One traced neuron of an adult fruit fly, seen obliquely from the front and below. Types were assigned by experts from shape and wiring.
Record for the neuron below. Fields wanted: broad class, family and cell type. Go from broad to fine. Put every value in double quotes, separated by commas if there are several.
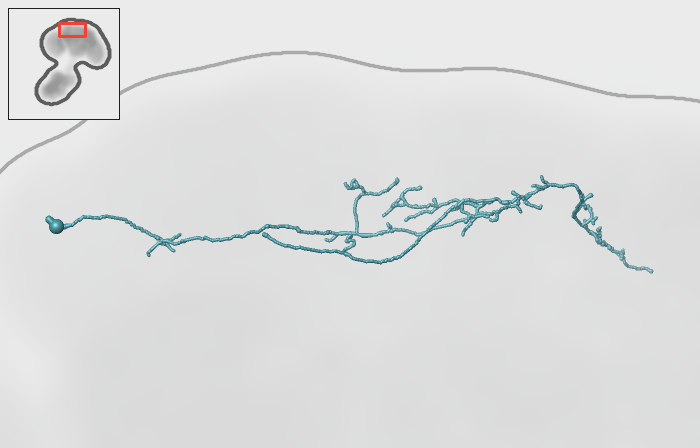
"central-brain intrinsic neuron", "hemilineage SLPpl1", "SMP220"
